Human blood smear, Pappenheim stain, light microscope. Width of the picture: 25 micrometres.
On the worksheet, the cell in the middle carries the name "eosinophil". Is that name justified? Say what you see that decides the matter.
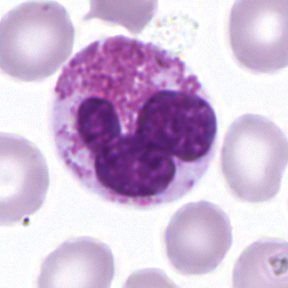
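Yes, eosinophil is right for this cell. Deciding feature: the cytoplasm holds coarse, round, pinkish-red granules.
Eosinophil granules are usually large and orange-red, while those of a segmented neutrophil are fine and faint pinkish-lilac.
Coarse red granules therefore speak for eosinophil and against segmented neutrophil. Size: about 15 micrometres across.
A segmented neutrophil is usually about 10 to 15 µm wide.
Size therefore does not rule out segmented neutrophil. Also seen: a round, smooth outline; nuclear lobes mainly in the lower half of the cell; dark purple, coarsely clumped chromatin; granules most crowded in the upper cytoplasm, with pale, nearly colourless cytoplasm between them.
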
